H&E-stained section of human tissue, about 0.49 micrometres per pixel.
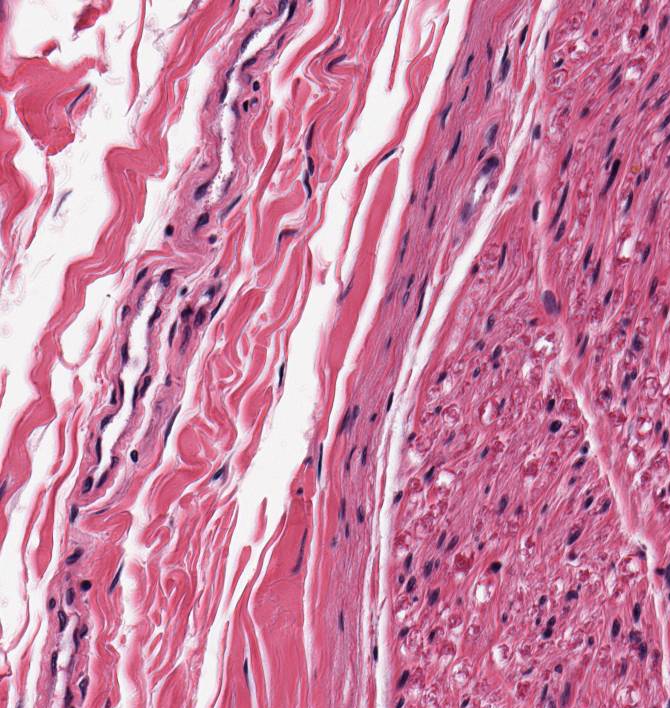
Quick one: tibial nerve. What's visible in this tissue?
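Working across from left to right: the left half consists of wavy, deeply eosinophilic collagen bundles. Among these lie scattered dark, elongated, wavy nuclei aligned along the fibres. Next, a diagonal band through the middle of the field holds many spindle-shaped nuclei running parallel to the fibres. Last, the right third has a bubbly texture, with many small round clear spaces set within pink material.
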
